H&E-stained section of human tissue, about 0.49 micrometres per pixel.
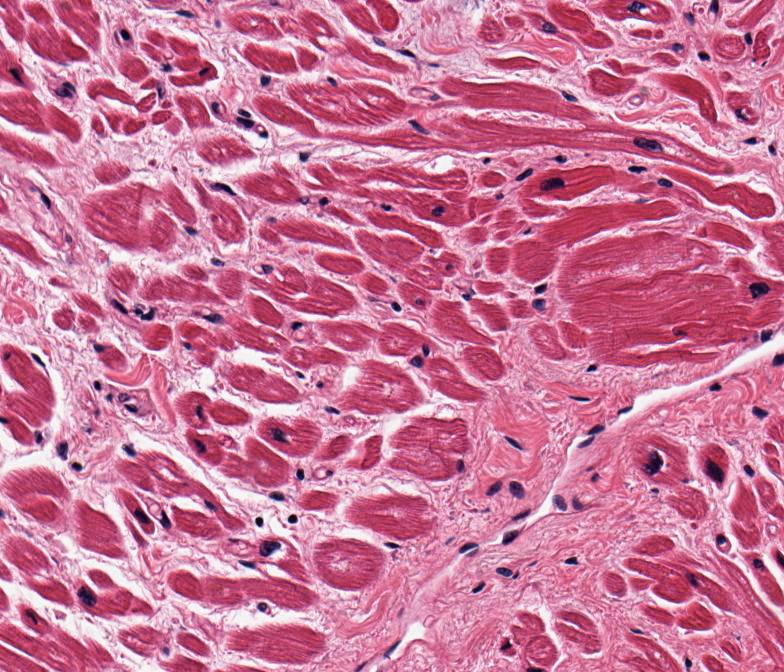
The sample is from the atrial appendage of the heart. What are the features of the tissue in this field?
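The muscle fibres here run every which way: across, obliquely and lengthwise side by side, with no common alignment. Each nucleus sits singly in the middle of its fibre, not against the edge. Pale pink, loose fibrous tissue with scattered small dark nuclei widens the gaps between fibres. No fat cells anywhere, either.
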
